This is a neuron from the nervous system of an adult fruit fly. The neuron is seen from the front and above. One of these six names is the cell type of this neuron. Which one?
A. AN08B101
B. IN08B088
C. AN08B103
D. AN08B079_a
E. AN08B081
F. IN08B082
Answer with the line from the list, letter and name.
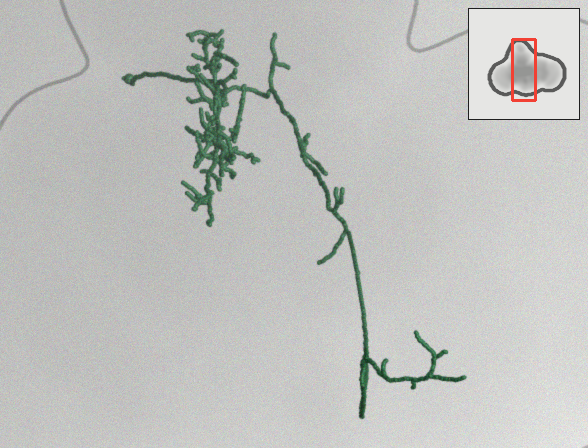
D. AN08B079_a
